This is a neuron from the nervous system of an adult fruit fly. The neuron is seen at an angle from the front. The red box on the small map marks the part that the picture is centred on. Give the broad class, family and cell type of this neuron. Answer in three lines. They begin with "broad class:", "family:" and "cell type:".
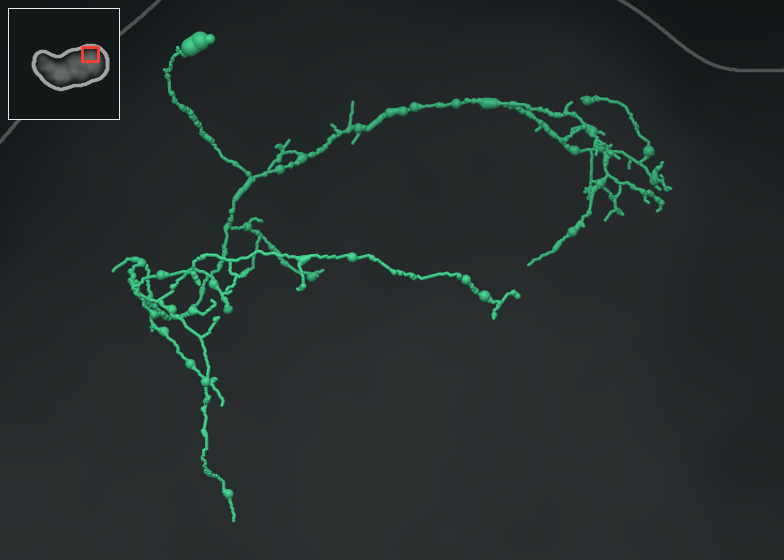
broad class: central-brain intrinsic neuron
family: hemilineage SMPpd1
cell type: CB1627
